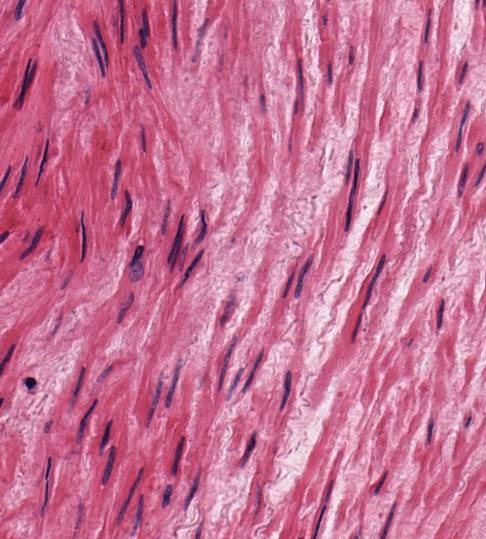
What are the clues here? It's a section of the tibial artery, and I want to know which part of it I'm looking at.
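The tunica media fills this field. First, the cells: long spindle-shaped cells lie side by side in one direction, with bright pink cytoplasm.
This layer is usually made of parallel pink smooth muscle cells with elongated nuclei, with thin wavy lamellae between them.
Second, paler strands of wavy fibrillary material run between the pink bundles. Third, the nuclei stain dark purple and evenly, with no prominent nucleoli.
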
